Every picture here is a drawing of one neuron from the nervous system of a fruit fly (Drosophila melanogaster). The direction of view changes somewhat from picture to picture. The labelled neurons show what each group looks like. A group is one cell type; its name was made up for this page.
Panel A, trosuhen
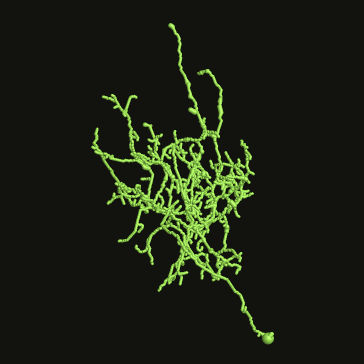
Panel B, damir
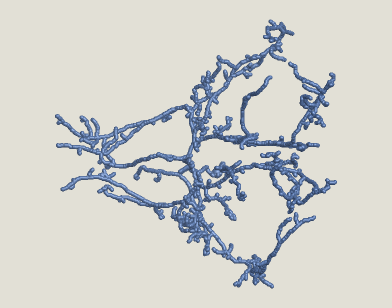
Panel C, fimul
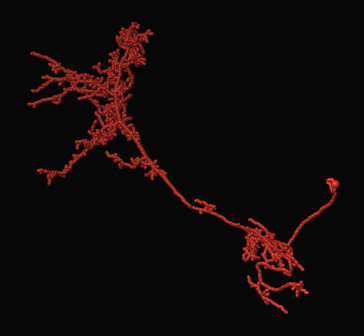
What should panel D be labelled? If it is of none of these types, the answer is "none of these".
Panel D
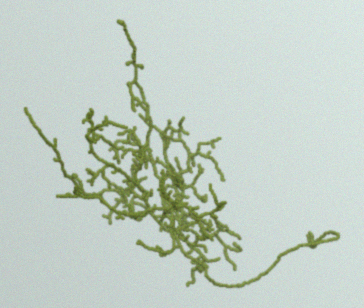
trosuhen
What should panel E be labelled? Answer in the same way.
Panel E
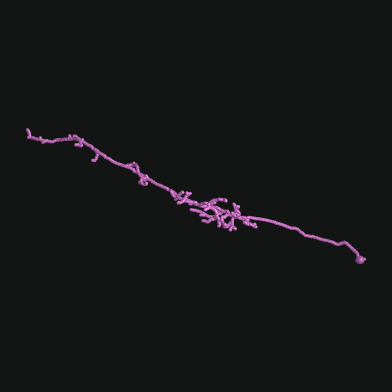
none of these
